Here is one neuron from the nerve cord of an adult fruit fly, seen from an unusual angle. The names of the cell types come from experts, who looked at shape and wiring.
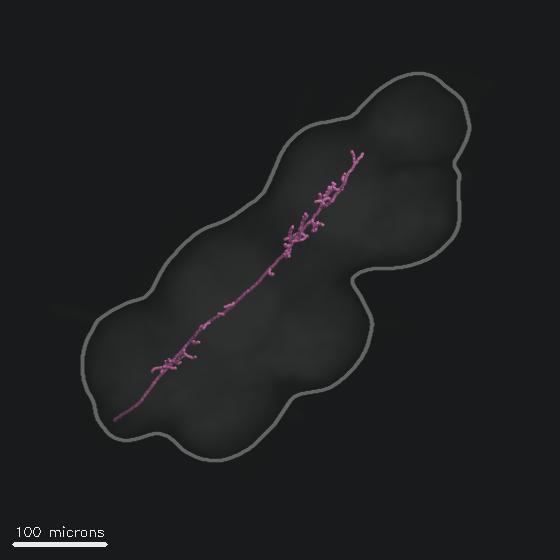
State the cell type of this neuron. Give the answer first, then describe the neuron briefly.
The cell type is DNp46. Its broad class is descending neuron. No cell body is drawn. By the scale bar it is about 300 microns tall in this view.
